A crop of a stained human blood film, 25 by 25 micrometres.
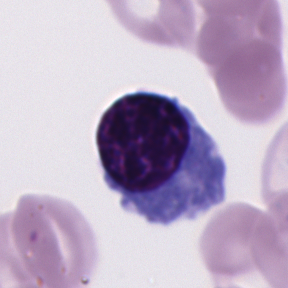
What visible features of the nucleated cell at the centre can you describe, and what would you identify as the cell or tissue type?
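The nucleus here sits off-centre, toward the upper left. Its chromatin is dense, dark purple and coarsely clumped. Most of the cytoplasm lies below and to the right of it, and the margin turns irregular and ragged at the lower right. It's a normoblast.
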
